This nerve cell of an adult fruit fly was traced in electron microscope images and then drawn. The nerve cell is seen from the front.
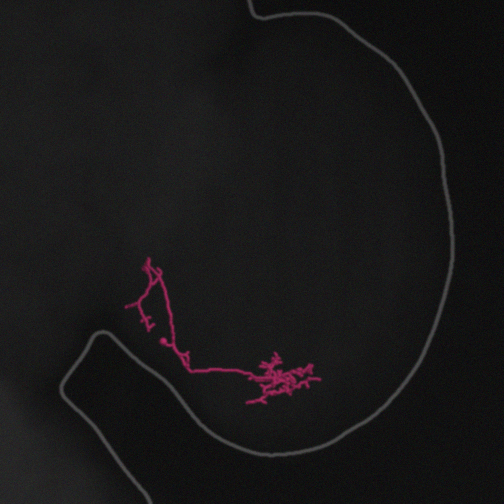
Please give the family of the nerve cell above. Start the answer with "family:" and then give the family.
family: MeLo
